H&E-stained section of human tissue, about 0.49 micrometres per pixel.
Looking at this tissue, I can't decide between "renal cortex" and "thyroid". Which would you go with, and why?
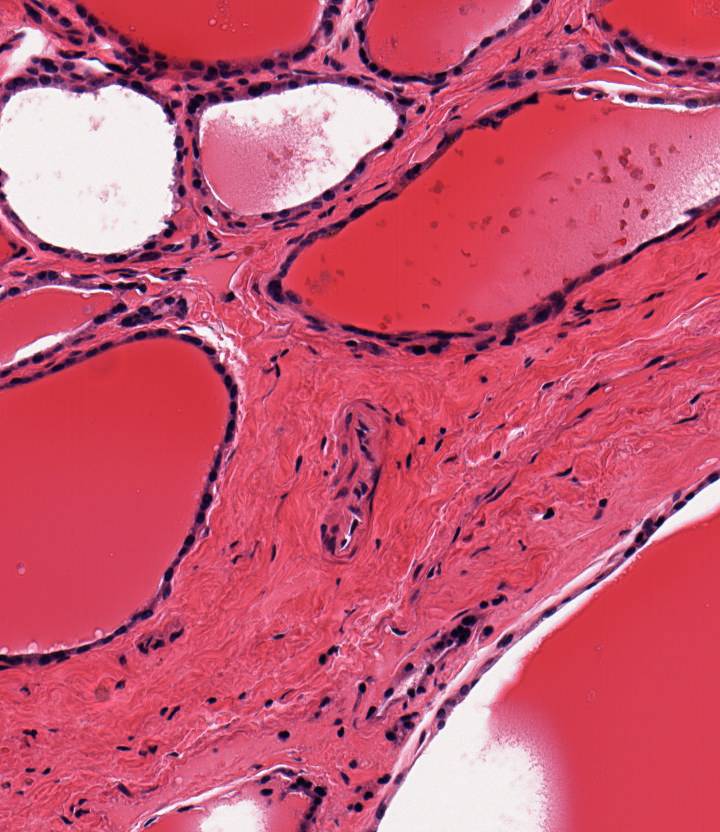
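Thyroid. Deciding point: large closed follicles, most filled with homogeneous, deeply eosinophilic colloid, occupying top, left and lower right. Follicle lining: single layer of flattened to low cuboidal cells, small dark nuclei. Also seen: broad stromal band crossing the centre diagonally, upper right to lower left, of dense, wavy collagen with sparse scattered spindle-shaped nuclei.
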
